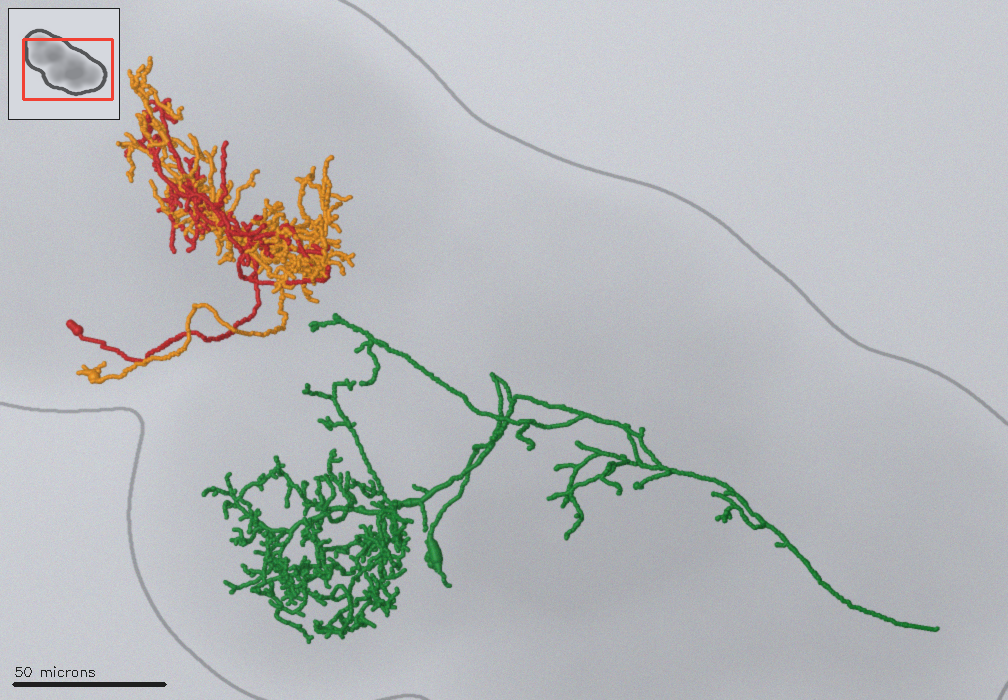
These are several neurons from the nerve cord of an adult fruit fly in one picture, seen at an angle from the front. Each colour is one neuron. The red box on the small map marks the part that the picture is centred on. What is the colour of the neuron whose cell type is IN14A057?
red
